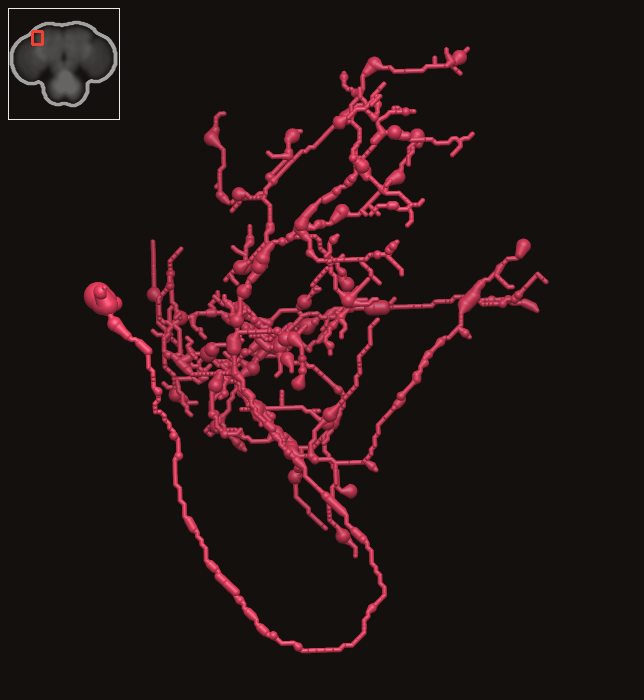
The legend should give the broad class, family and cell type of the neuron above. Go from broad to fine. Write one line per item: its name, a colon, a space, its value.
broad class: central-brain intrinsic neuron
family: hemilineage LHl4_dorsal
cell type: LHAV4g1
